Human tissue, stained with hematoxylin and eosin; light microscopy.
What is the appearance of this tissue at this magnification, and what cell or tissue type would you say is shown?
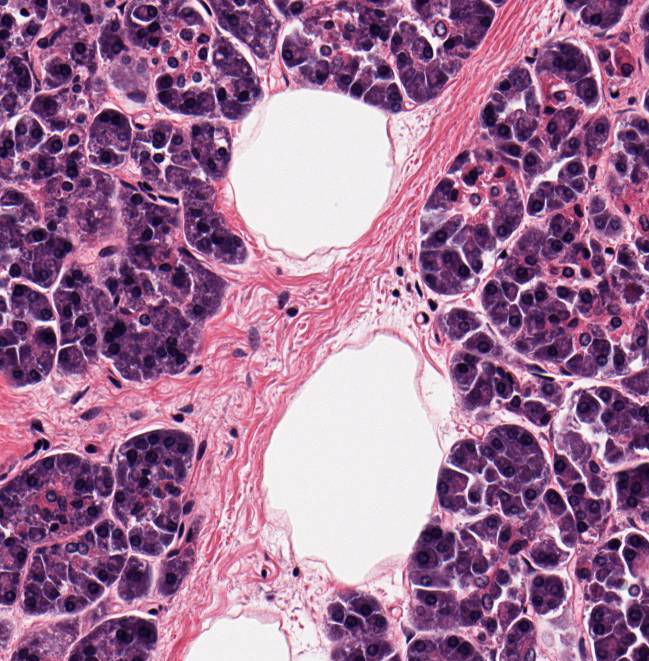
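Glandular cells gather into small, rounded acini. The acinar cells have deeply purple-staining cytoplasm, and their nuclei are round and dark. A connective tissue band of wavy pink collagen fibres carries scattered spindle-shaped nuclei. The tissue is pancreas.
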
